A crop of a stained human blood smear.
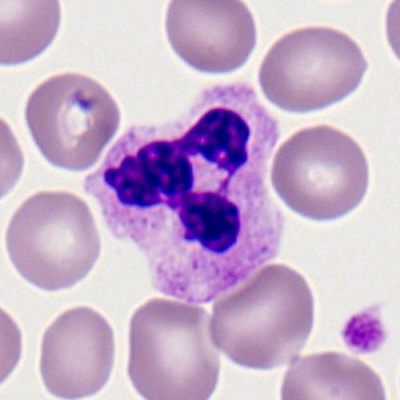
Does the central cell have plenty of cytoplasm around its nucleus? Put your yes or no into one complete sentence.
Yes, the cell's cytoplasm around the nucleus is ample.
